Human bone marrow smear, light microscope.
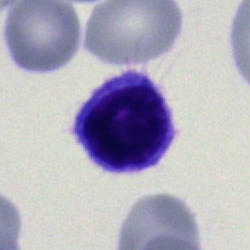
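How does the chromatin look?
It is stained very dark purple and appears dense.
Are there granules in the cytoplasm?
None can be seen.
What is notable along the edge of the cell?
Fine, short projections stick out from it.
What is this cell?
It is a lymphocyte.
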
